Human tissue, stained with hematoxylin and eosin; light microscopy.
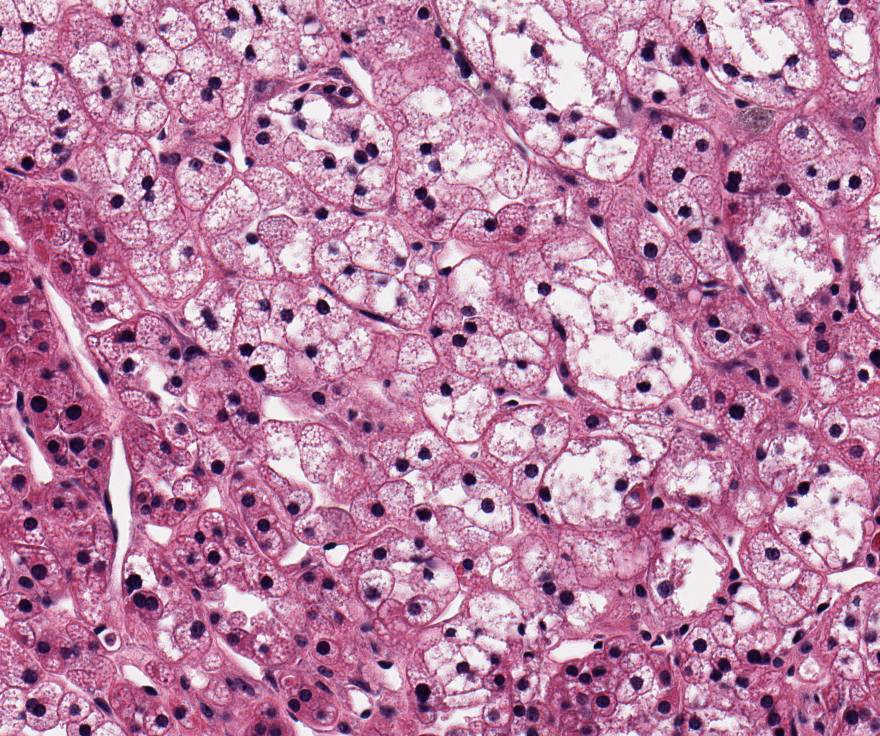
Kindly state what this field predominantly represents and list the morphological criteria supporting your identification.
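Zona fasciculata of the adrenal gland. Deciding: most cells, in the upper and right parts, have abundant pale, finely vacuolated, foamy cytoplasm, with small, round, dark, mostly central nuclei, one per cell.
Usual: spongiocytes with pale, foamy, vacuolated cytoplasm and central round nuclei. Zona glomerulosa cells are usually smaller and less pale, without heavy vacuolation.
Arrangement: cords and nests between thin, delicate septa. Lower left: denser, pinker cytoplasm, fewer vacuoles.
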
